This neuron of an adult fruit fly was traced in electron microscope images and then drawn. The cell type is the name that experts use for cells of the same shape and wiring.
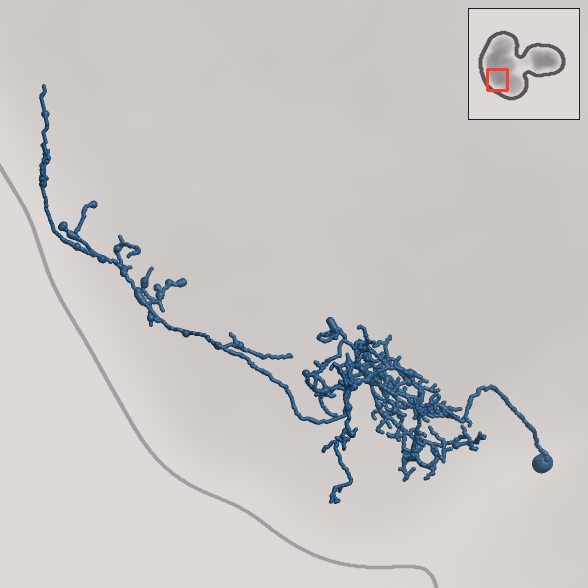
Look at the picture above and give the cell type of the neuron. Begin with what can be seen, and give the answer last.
The picture shows dozens of branch ends. As drawn here it is about as wide as it is tall. Its broad class is central-brain intrinsic neuron. It is of cell type LHAV2k9.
